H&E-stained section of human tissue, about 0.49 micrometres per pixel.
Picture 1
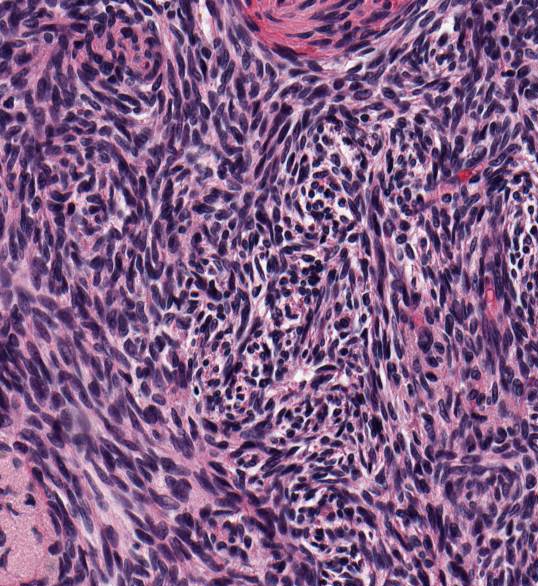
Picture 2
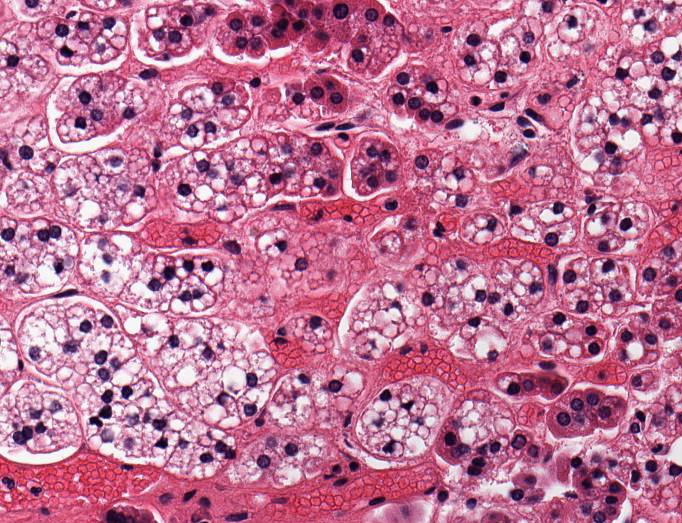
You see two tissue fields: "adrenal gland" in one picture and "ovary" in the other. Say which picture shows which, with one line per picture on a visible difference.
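Picture 1 is from the ovary. The nuclei are elongated, dark-staining and crowded, with many touching or overlapping.
Picture 2 is from the adrenal gland. The nuclei are small, round and darkly stained, with one in each cell.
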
